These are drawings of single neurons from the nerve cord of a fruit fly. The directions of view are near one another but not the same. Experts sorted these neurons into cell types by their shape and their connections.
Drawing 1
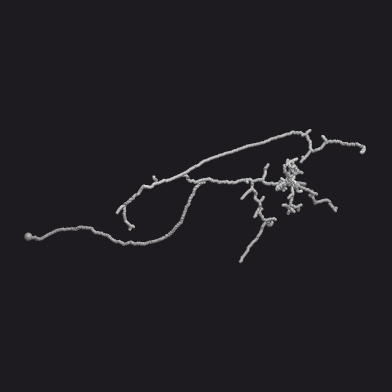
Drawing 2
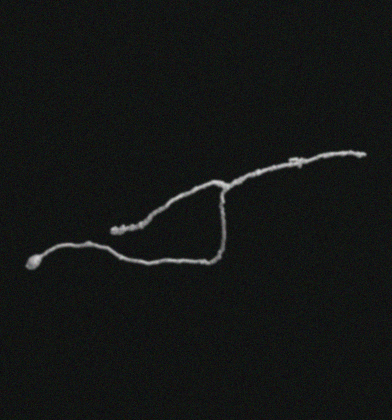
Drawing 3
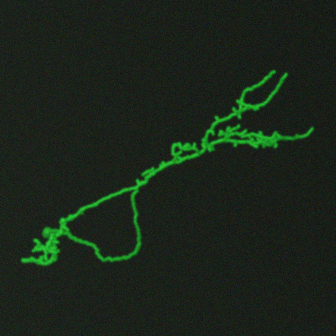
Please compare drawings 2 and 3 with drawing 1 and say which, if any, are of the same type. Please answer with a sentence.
None of them is of the same cell type.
